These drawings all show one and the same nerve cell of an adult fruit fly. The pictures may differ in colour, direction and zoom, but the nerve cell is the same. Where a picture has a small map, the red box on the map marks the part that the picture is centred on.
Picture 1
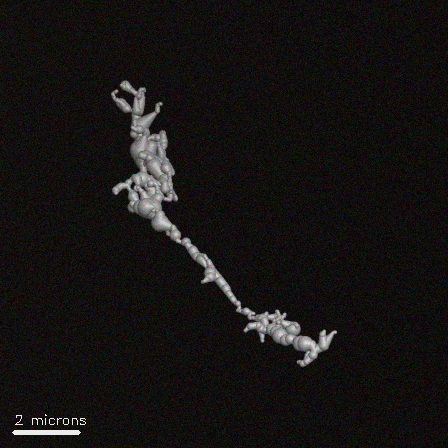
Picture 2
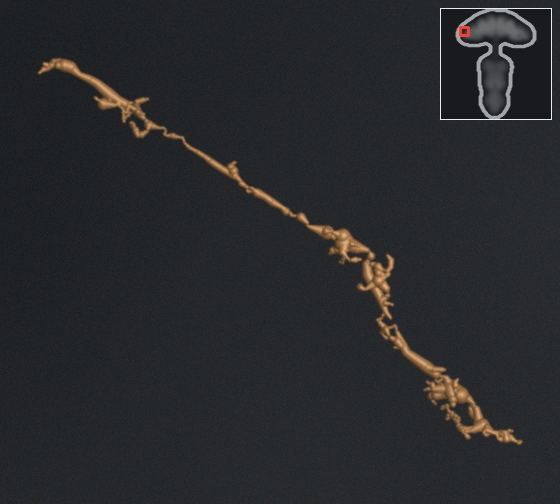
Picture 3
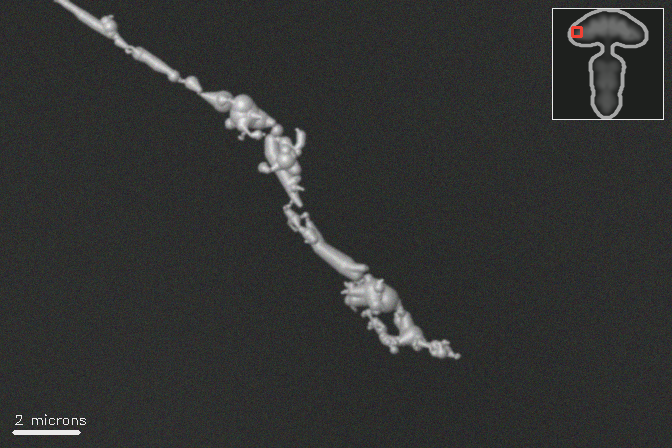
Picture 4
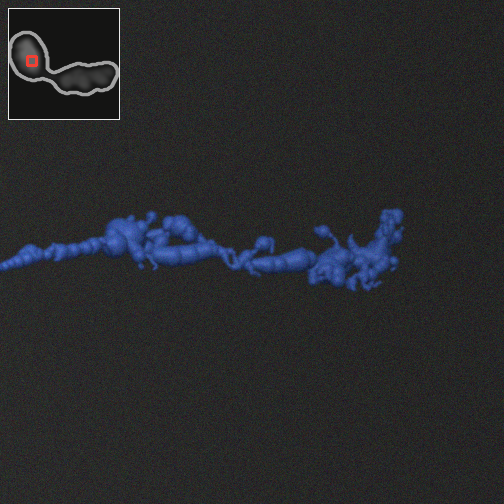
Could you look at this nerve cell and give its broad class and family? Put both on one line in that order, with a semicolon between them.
photoreceptor or other optic-lobe sensory neuron; class visual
